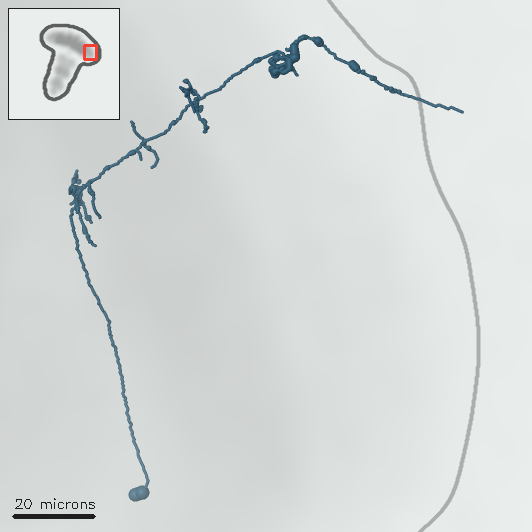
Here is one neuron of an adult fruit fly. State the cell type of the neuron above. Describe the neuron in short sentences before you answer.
Its cell body lies at the lower left of the picture. By the scale bar it is about 120 microns tall in this view. This is an optic-lobe intrinsic neuron. It is of cell type C2.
